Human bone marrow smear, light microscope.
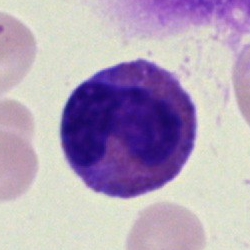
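Eosinophil, with a round, smooth outline and a horseshoe-shaped nucleus whose indentation opens downward. You won't find any nucleoli in that nucleus. The cytoplasm tucked inside the indentation is pinkish-lilac.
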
